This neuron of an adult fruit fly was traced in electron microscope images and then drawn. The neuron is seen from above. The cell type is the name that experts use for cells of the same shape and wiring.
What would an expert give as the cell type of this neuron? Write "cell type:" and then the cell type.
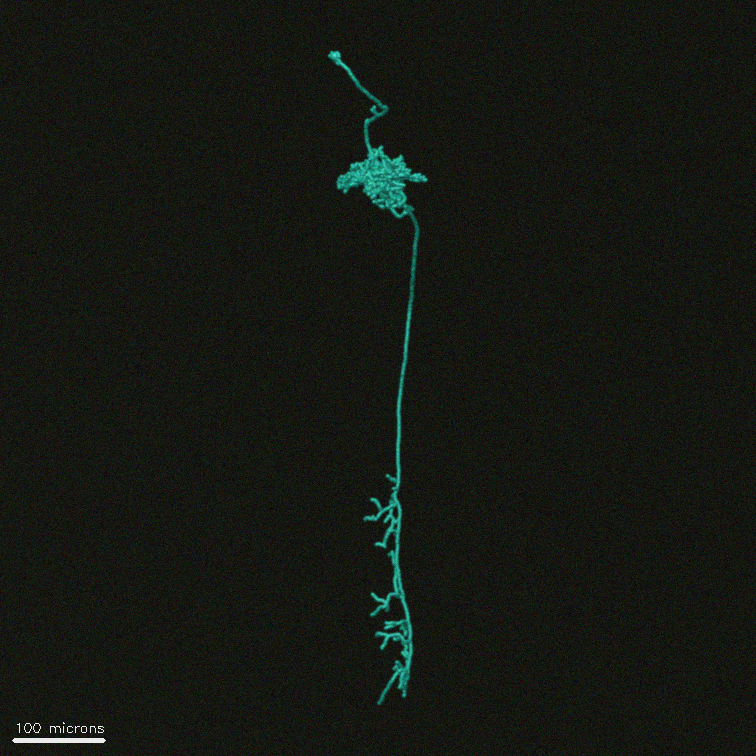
cell type: DNae003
